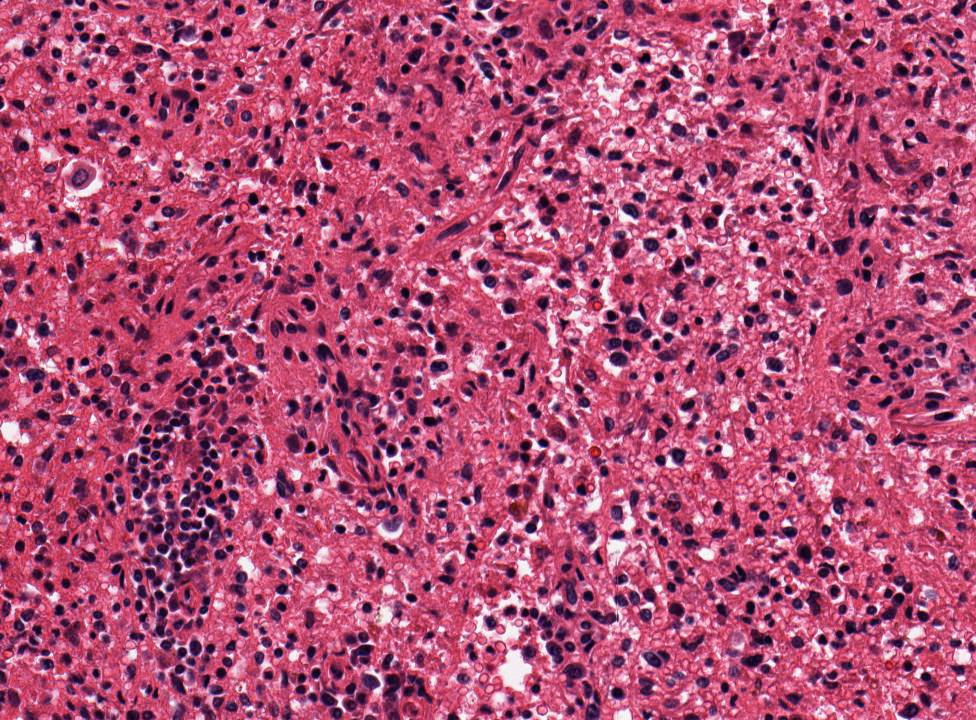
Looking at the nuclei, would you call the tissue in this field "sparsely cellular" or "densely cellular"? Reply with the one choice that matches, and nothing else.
Densely cellular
